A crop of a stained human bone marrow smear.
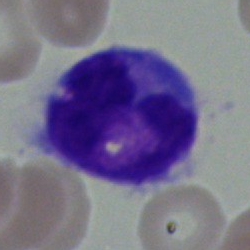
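Monocyte: I notice a roughly round cell with a slightly fuzzy, irregular edge. Dark staining hides where nucleus ends and cytoplasm begins. Lower centre, between the dark lobes, a paler pinkish-purple area, and there a small bright white spot.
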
